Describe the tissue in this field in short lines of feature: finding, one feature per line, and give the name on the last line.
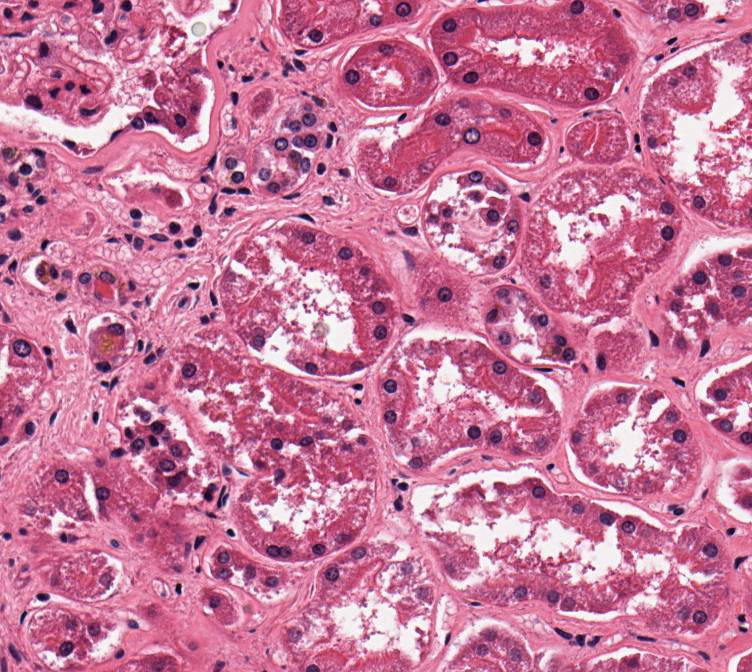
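Arrangement: closely packed round to oval tubules
Stroma: thin pink strands between tubules, widest upper left
Lining: single layer of cuboidal cells
Cytoplasm: abundant, granular, eosinophilic
Nuclei: round, dark, evenly spaced
Stromal nuclei: small, dark, scattered among fibres
Name: renal cortex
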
